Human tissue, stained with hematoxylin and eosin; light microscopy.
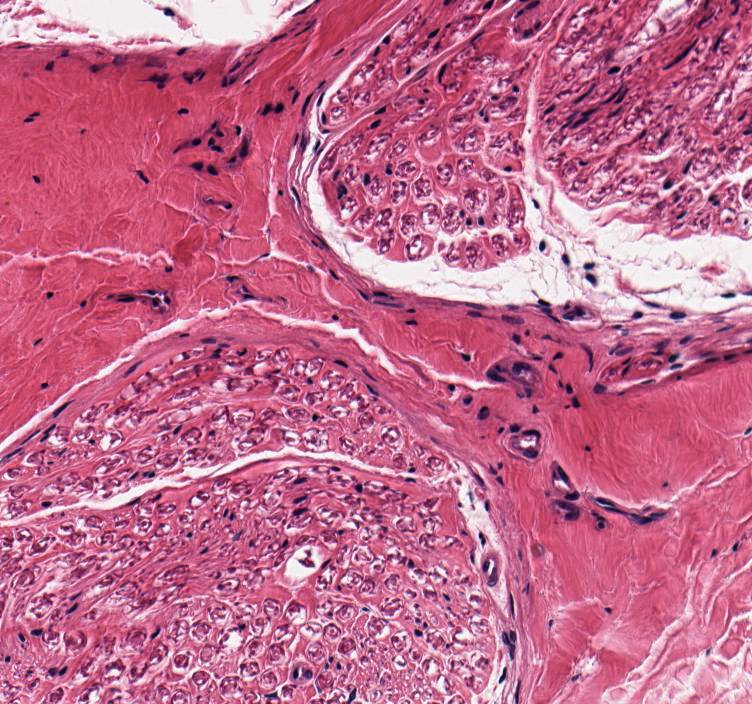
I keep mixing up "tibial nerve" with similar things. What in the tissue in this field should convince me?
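This is the tibial nerve, cut across.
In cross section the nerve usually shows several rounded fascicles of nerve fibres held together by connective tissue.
Here they sit upper right and lower left, closely packed, with dense pink connective tissue between.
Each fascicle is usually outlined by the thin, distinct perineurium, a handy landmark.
That fits the thin layer of flattened cells with elongated nuclei wrapping each bundle. Each fibre is a pale clear ring around a small central pink dot, with small dark elongated nuclei scattered between.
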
